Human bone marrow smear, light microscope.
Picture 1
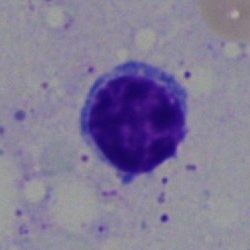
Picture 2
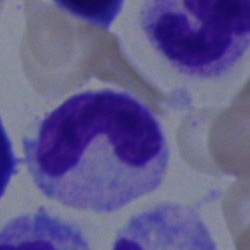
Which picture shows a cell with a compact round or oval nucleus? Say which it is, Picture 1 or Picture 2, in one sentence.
A nucleus forming one compact round or oval mass is found in Picture 1.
